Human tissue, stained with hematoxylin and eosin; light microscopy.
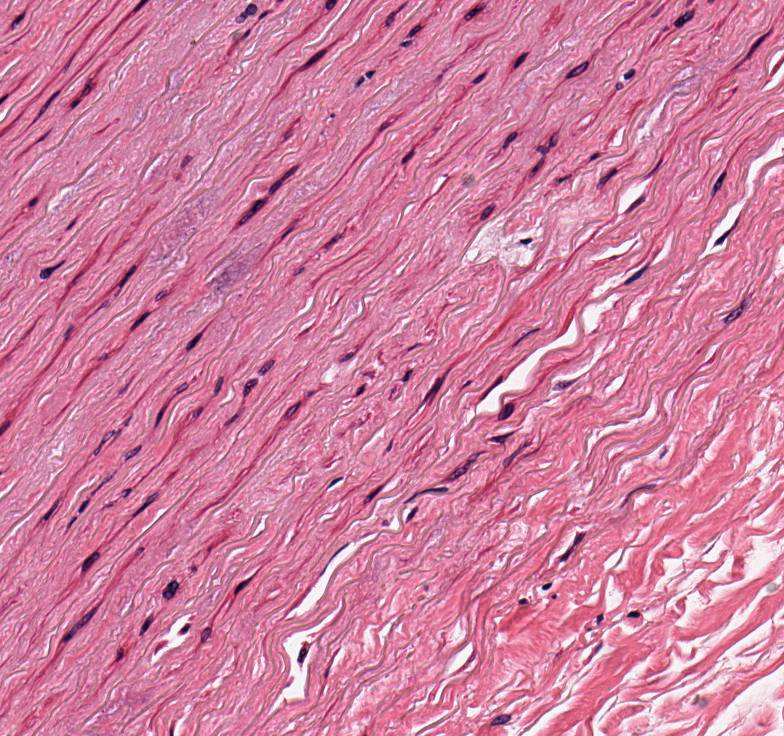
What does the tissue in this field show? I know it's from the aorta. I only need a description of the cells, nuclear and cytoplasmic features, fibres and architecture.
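Notice the eosinophilic fibres are wavy rather than straight, with dark, elongated, spindle-shaped nuclei lying parallel to them. White slit-like clefts separate the fibres, mostly in the right half. There's no epithelium anywhere in the field.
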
